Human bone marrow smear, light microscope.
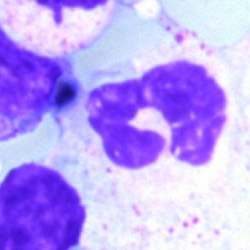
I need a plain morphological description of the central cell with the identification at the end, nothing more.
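Nucleus bent into a curved, horseshoe-like band around a pale central space. Chromatin dense and deep purple, with a few small paler patches. No nucleoli seen. Outer cell border indistinct, blending into the background. Cell: segmented neutrophil.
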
